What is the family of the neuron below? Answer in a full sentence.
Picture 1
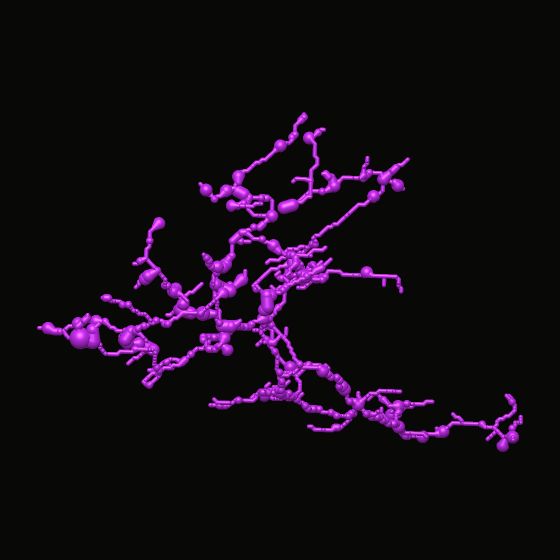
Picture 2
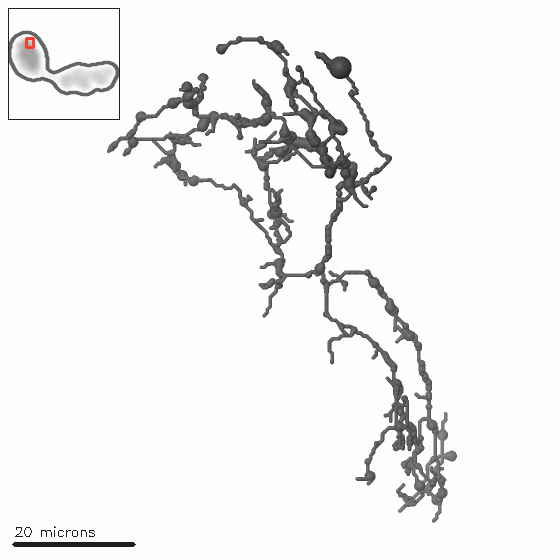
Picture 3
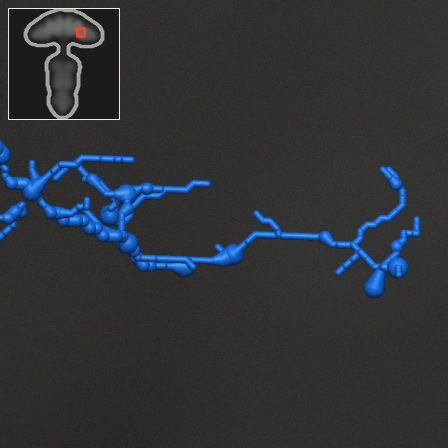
The family is hemilineage LHd2.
